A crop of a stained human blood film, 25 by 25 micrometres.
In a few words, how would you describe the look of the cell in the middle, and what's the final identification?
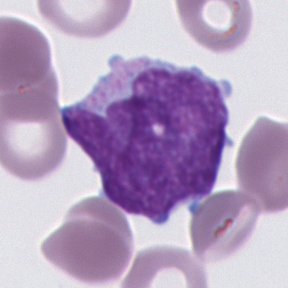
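First, the outline is irregular and angular rather than round. Second, the nucleus occupies most of the cell. Third, the chromatin is finely granular, with no coarse dark clumps. Fourth, the pale cytoplasm at the upper left holds fine pinkish-violet granules. Finally, the cell is an atypical promyelocyte.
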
